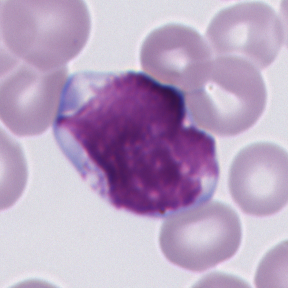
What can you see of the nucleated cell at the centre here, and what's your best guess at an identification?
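First, the nucleus: a single unlobed mass with an uneven margin and no distinct nucleolus. Second, the cytoplasm: its widest band lies on the left side of the cell, and coarse granules do not fill it. Conclusion: large granular lymphocyte.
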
